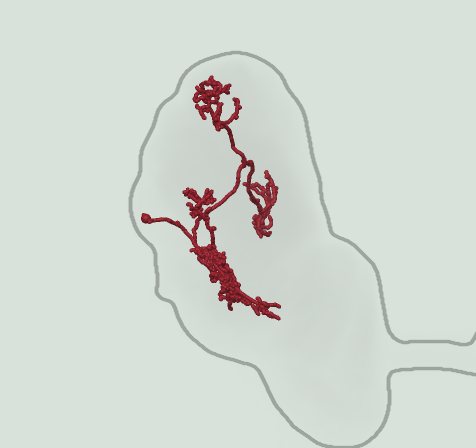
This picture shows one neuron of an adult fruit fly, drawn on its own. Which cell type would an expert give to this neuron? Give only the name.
SLP239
